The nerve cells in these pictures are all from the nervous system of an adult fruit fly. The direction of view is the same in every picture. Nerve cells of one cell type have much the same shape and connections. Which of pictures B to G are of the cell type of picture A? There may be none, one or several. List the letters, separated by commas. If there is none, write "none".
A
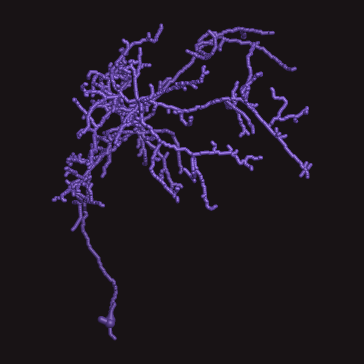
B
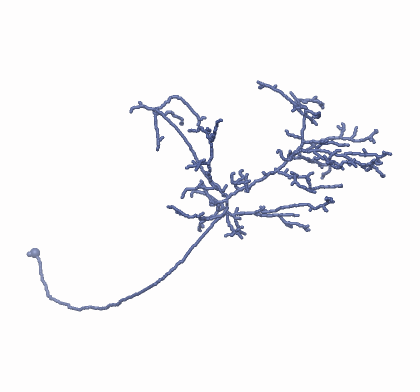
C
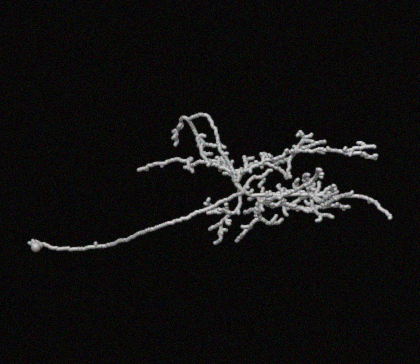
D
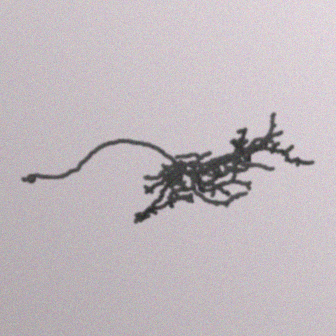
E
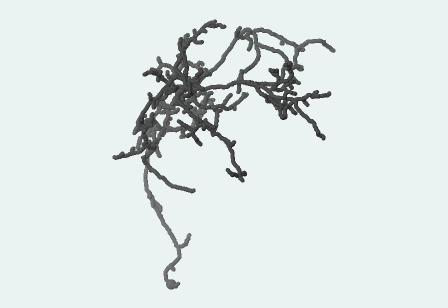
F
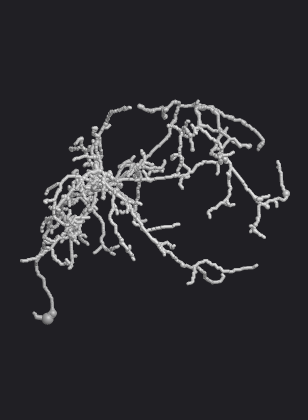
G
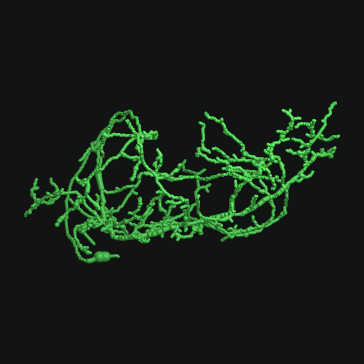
B, E, F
